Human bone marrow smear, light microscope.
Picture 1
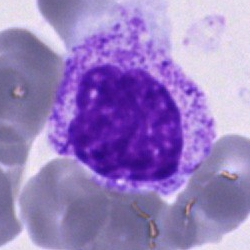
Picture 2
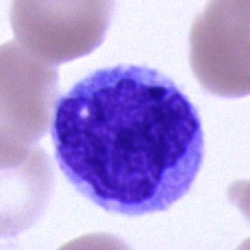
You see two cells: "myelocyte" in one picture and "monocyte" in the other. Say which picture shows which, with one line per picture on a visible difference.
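The cell in picture 1 is a myelocyte. The cytoplasm holds many dark purple granules.
The cell in picture 2 is a monocyte. No granules are visible in the cytoplasm.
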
